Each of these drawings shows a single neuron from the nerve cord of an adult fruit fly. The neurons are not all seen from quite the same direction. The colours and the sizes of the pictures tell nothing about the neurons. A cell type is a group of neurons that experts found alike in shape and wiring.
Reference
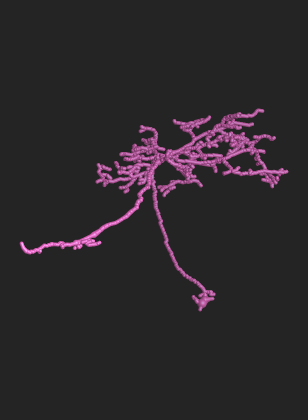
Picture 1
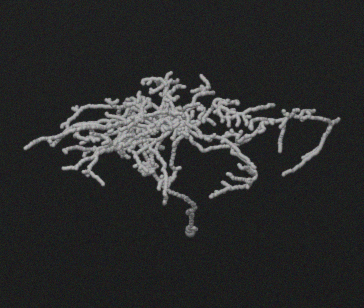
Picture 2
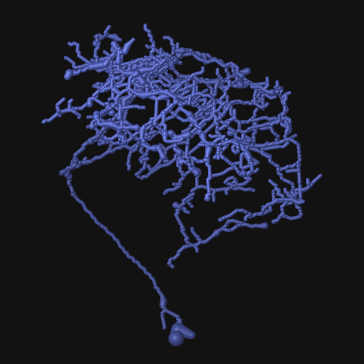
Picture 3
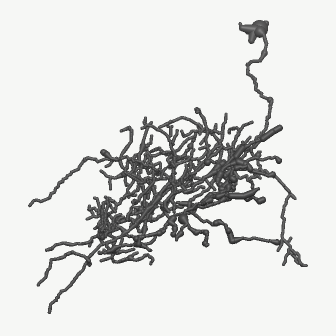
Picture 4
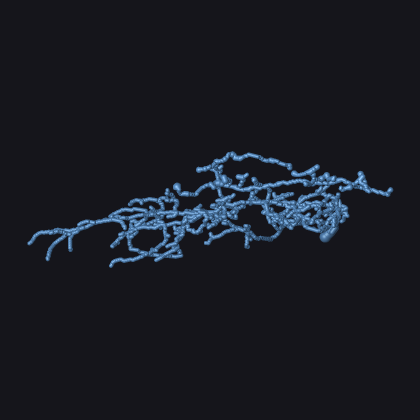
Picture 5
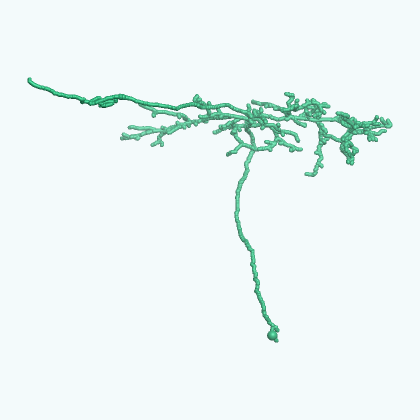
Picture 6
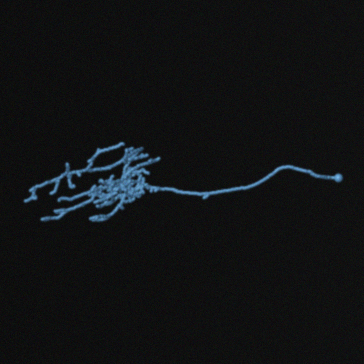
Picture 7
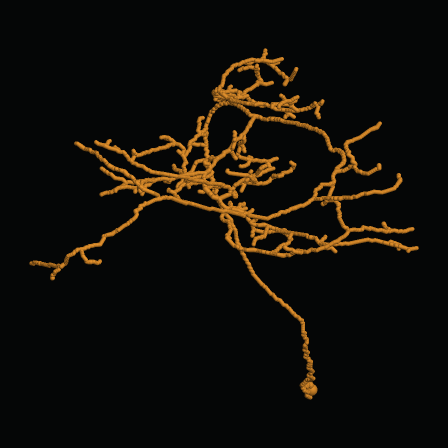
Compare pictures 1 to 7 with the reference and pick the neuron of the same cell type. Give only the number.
5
